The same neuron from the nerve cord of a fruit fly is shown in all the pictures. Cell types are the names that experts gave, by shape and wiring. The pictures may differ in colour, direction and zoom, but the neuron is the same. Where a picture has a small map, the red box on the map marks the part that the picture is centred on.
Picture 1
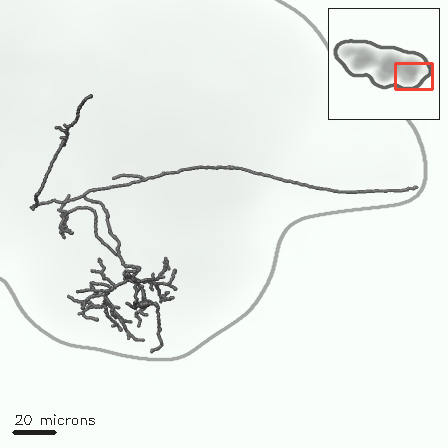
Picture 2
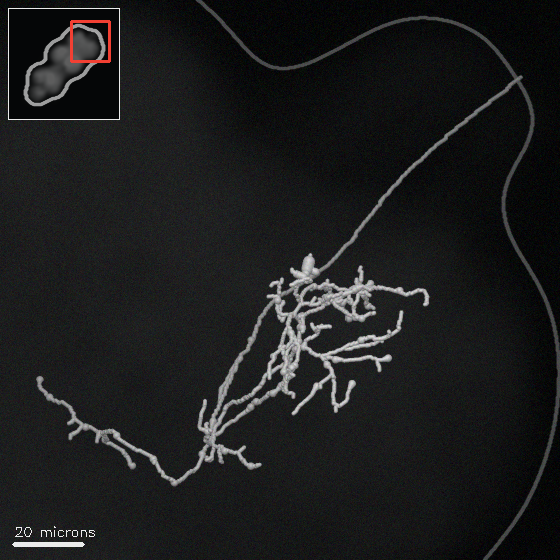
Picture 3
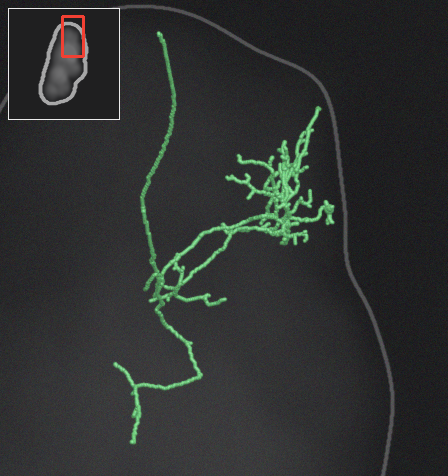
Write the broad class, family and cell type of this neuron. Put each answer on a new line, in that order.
ascending neuron
hemilineage 01B
AN01B011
